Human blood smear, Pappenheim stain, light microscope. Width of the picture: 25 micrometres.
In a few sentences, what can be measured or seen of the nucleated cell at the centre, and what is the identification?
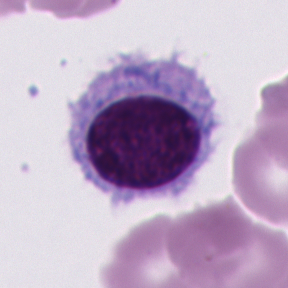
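Measuring about 13 micrometres across, this cell has a ragged border with many fine hair-like projections all the way round. Its nucleus is oval, about 10 by 8 micrometres, with a smooth outline and no indentation. The nucleus fills about 50% of the cell's area and lies toward the bottom of the cell. The chromatin is dark purple and mottled, with darker clumps among lighter areas. The cytoplasm is pale blue. This is a hairy cell.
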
